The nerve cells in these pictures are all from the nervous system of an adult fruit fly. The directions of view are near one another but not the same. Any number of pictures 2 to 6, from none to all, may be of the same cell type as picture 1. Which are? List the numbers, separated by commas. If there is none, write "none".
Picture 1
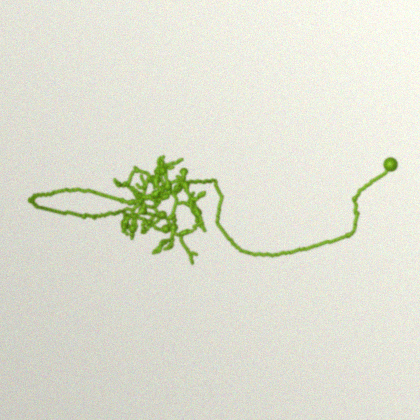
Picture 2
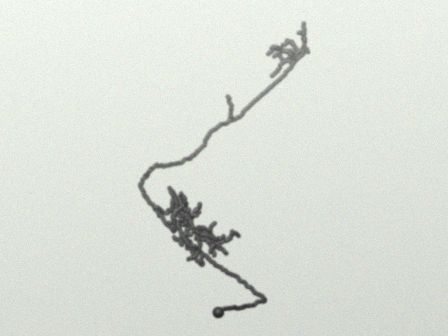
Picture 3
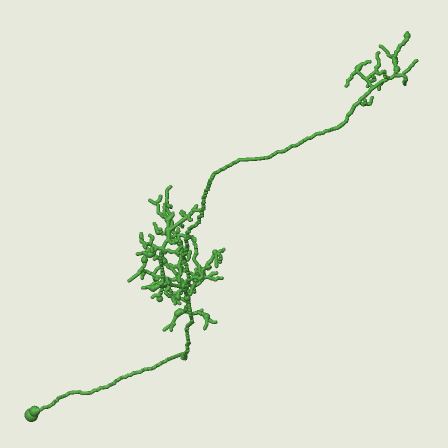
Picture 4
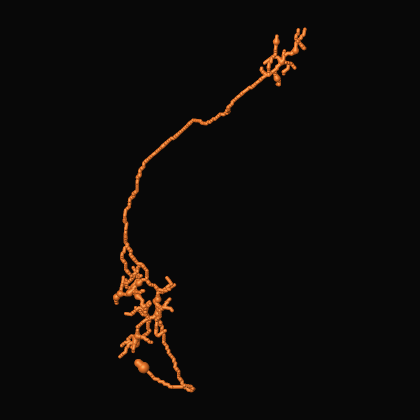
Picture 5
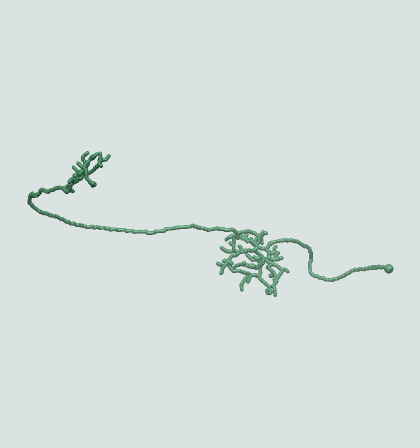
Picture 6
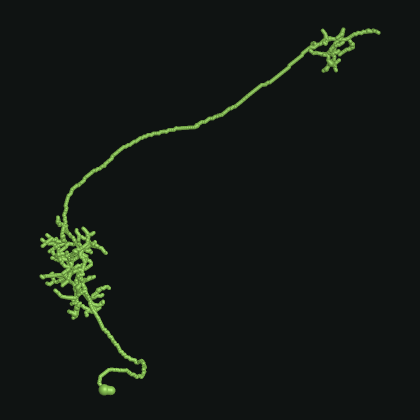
3, 4, 5, 6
